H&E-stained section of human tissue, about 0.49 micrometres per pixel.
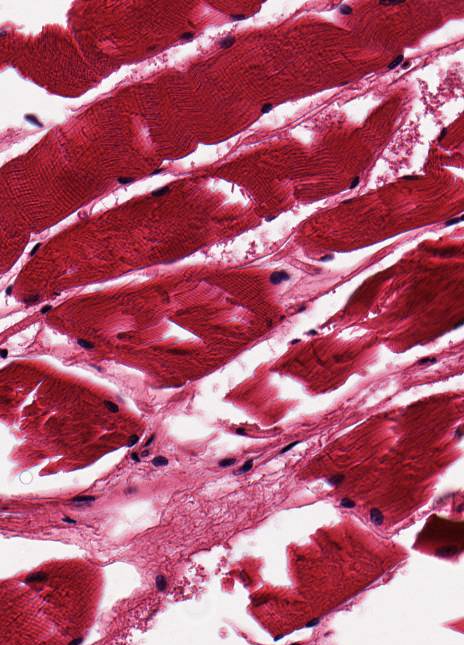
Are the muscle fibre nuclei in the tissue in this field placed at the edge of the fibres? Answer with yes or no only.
Yes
